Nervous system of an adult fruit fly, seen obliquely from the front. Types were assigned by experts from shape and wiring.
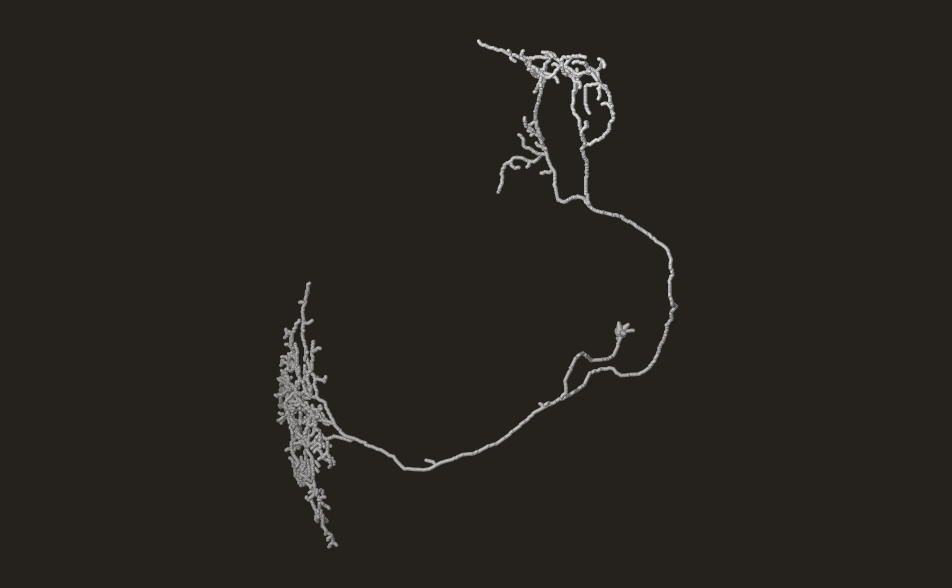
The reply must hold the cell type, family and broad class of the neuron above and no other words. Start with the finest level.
MeVP35; MeVP; visual projection neuron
